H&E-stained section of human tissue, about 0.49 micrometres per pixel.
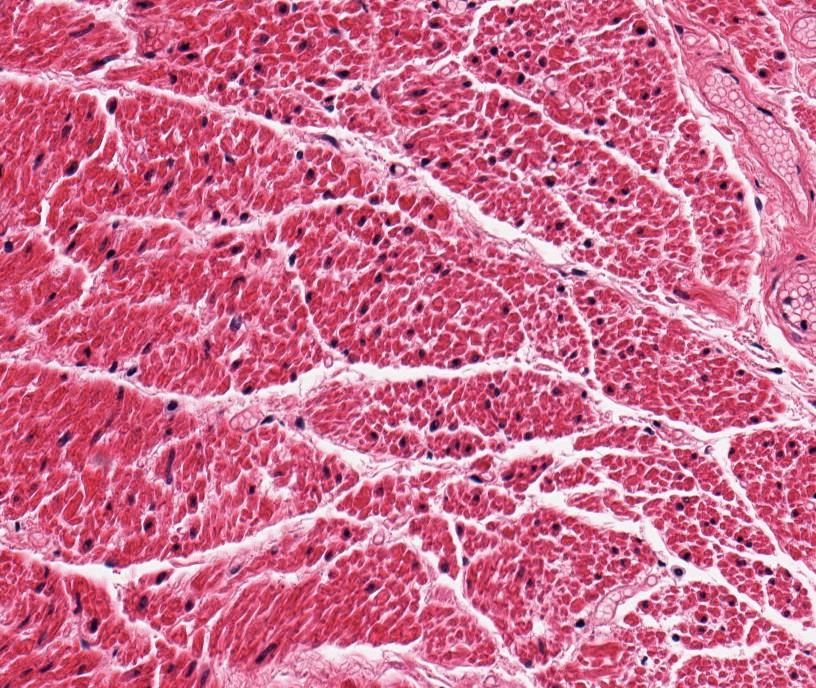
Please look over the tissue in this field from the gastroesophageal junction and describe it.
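Toward the left edge, you'll notice many bundles cut obliquely or lengthwise, carrying elongated nuclei. In the upper right corner sit peripheral nerve bundles, their fibres showing clear rounded spaces in pale pink tissue. The many white, empty clefts between the muscle bundles fit with shrinkage during processing. There are no epithelium, glands or fat cells anywhere in the field.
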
